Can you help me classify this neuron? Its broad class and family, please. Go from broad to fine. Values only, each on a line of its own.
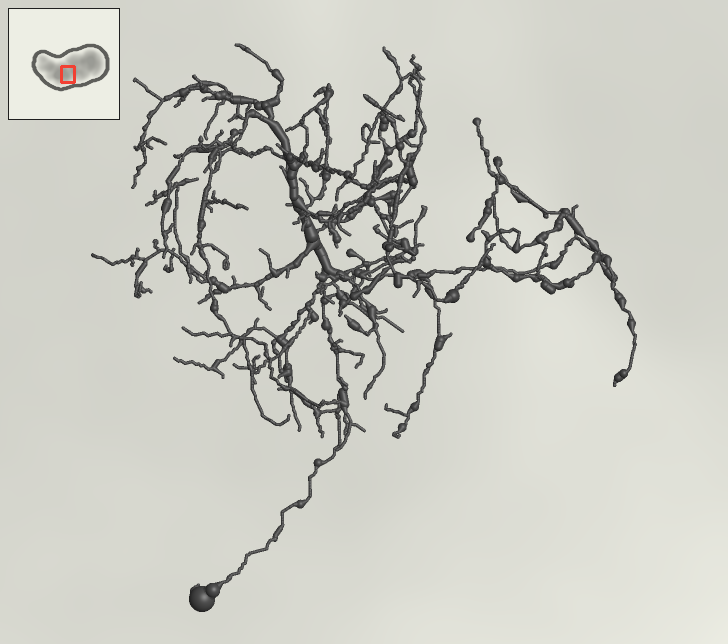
nerve-cord intrinsic neuron
hemilineage 04B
